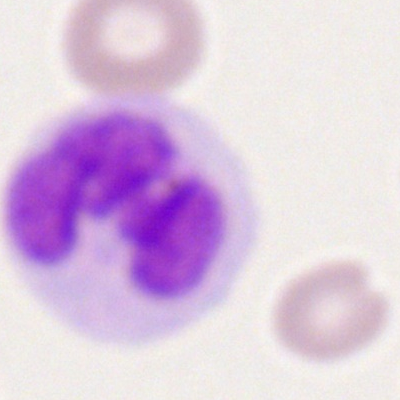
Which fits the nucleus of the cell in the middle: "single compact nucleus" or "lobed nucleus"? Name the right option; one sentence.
This cell has a nucleus made up of distinct lobes.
